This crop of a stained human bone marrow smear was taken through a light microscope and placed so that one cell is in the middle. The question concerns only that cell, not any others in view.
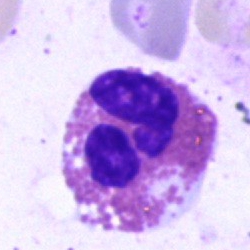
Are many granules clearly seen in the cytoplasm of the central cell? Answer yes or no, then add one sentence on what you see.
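Yes. The cytoplasm is packed with coarse pinkish-purple granules.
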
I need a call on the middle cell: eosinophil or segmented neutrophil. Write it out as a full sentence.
The cell at the centre of the field is an eosinophil.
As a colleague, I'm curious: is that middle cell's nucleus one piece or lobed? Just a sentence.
The nucleus is segmented, with two or more lobes present.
